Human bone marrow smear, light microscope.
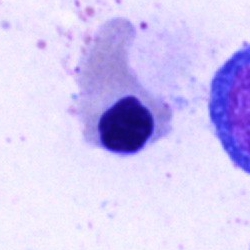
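Erythroblast in a stained human bone marrow smear, the cell in the middle. Look at its irregular outline: a broad tongue of cytoplasm extends upward above the nucleus. The chromatin is very dark and densely condensed, almost uniform throughout. Notice, too, how abundant the pale greyish-lilac cytoplasm is, covering a larger area than the nucleus does.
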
